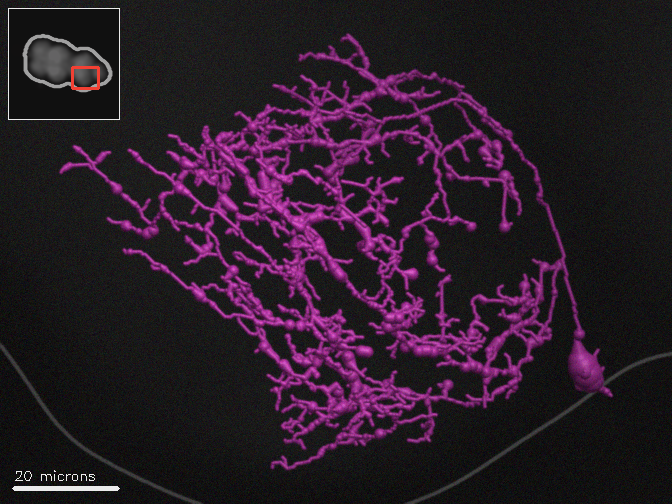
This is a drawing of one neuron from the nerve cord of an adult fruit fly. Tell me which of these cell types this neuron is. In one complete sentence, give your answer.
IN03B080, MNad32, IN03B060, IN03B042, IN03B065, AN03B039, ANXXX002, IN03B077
Among cell types, the one for this neuron is IN03B042.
